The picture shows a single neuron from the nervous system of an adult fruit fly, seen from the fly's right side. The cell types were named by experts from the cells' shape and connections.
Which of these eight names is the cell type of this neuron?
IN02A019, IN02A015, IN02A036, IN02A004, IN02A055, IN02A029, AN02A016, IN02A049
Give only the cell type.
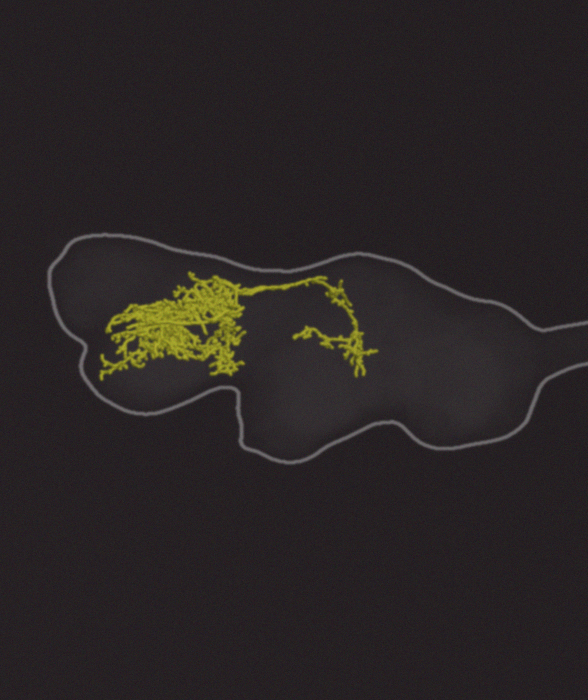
IN02A004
